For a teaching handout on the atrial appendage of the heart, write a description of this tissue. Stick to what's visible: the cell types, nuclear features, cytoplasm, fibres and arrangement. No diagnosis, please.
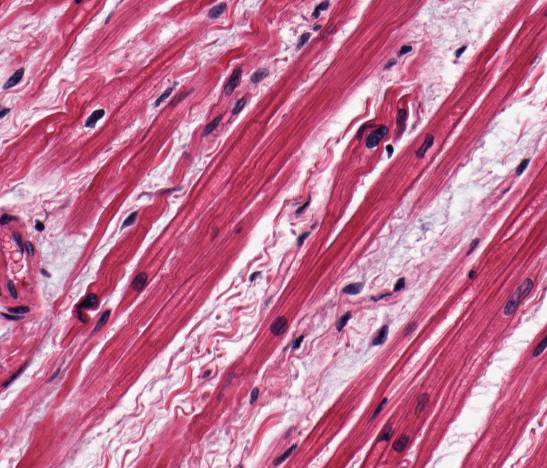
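The fibres have deep pink cytoplasm marked by fine lines running along their length. Their dark purple nuclei are oval to elongated, with long axes parallel to the fibres. Pale, loose stroma containing wavy pink collagen strands lies between the fibre bundles. No epithelium is present anywhere in the field.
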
